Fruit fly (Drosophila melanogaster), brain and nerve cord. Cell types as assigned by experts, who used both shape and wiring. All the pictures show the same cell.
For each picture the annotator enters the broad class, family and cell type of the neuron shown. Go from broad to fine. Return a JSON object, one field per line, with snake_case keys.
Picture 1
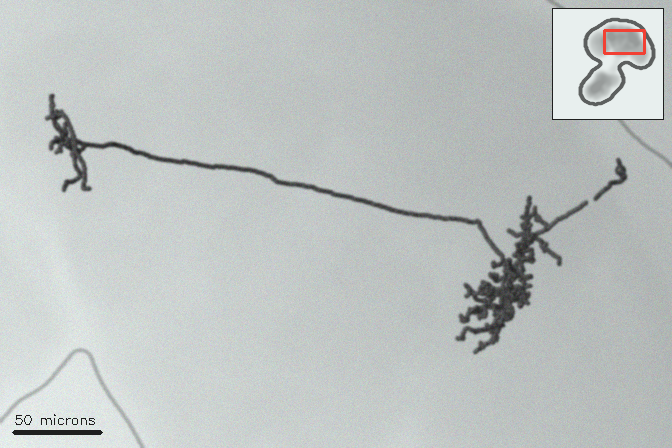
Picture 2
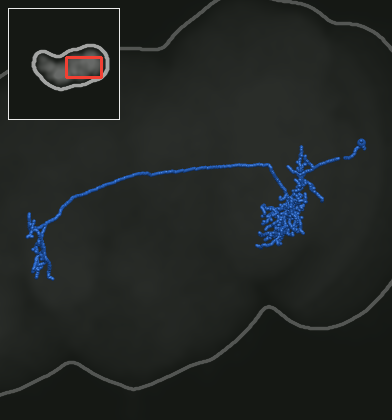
{
 "broad_class": "central-brain intrinsic neuron",
 "family": "hemilineage VLPl&d1_lateral",
 "cell_type": "CB2633"
}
